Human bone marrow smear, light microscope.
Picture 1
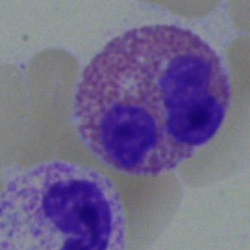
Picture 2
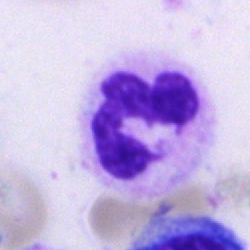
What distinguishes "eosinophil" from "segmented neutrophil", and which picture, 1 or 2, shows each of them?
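First, the assignment: picture 1 holds the eosinophil, picture 2 the segmented neutrophil. Outline next: both are roughly round, and the neutrophil's is also smooth.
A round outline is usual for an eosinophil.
Chromatin: dark purple and dense in both cells, the neutrophil's also clumped. Nucleoli: none are visible in the neutrophil's nucleus. Cytoplasm: in the eosinophil, granules pack it throughout the cell.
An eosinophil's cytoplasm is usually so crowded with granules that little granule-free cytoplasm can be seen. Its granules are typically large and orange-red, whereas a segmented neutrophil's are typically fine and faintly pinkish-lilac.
Neighbours, last: another granular nucleated cell is partly cut off at the lower left corner beside the eosinophil, and a pale red cell touches the neutrophil's lower edge.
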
